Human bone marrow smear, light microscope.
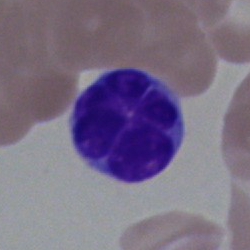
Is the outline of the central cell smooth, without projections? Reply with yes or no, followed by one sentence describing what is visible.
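Yes. The cell outline is roughly round with a smooth edge.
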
